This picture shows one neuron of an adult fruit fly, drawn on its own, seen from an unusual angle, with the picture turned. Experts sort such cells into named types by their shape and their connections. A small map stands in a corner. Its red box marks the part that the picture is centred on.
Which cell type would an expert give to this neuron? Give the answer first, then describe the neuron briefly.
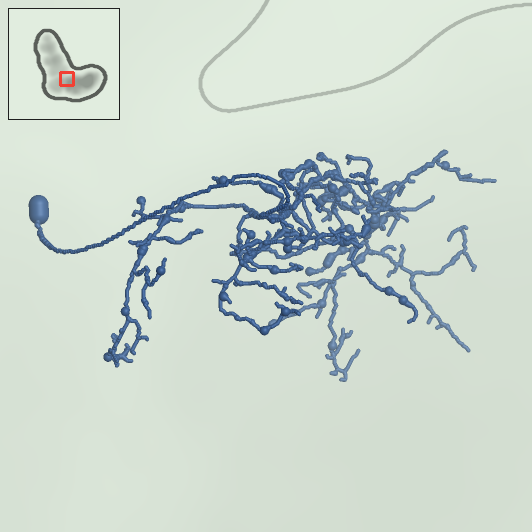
The cell type is CB2904. Its broad class is central-brain intrinsic neuron. The cell body can be seen on the left of the picture. The picture shows dozens of branch ends.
